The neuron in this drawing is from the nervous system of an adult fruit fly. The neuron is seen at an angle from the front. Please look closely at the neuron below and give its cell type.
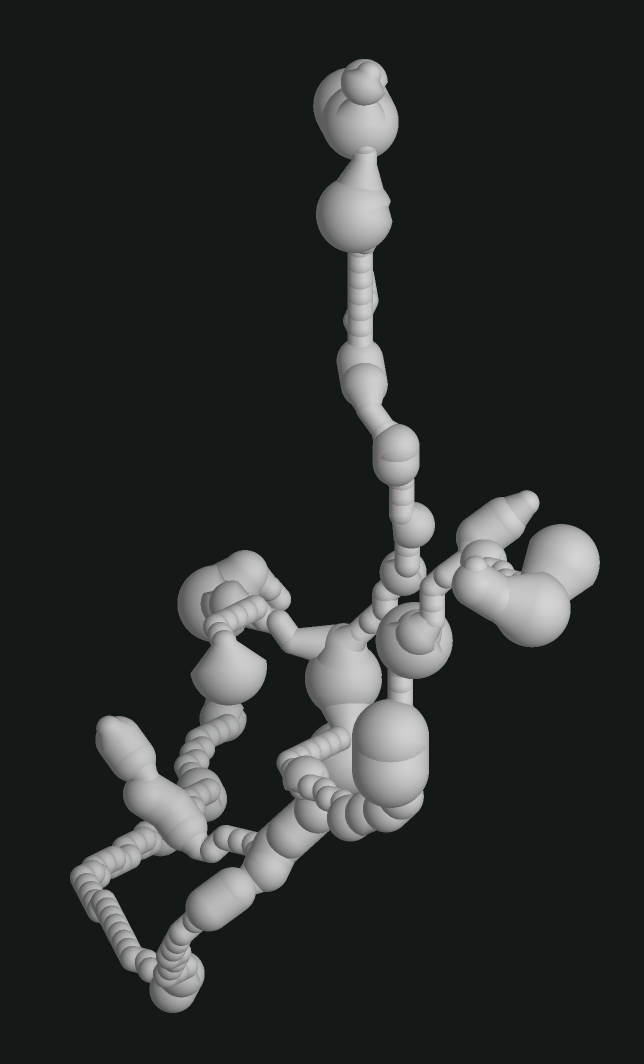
SNta25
